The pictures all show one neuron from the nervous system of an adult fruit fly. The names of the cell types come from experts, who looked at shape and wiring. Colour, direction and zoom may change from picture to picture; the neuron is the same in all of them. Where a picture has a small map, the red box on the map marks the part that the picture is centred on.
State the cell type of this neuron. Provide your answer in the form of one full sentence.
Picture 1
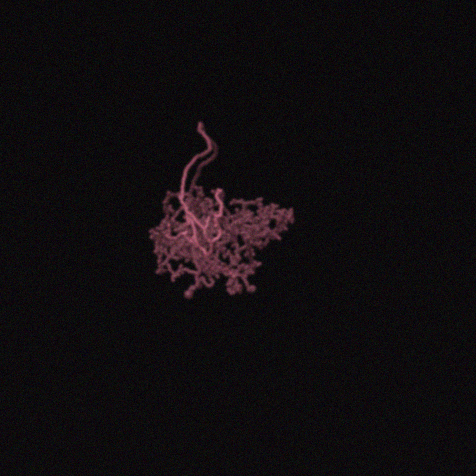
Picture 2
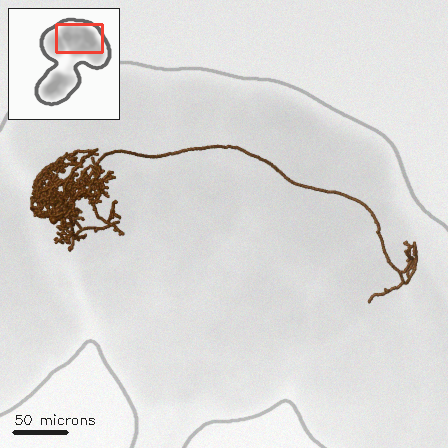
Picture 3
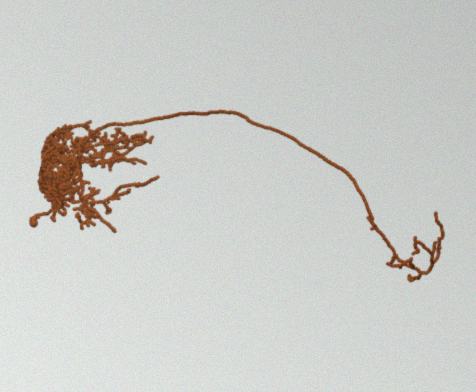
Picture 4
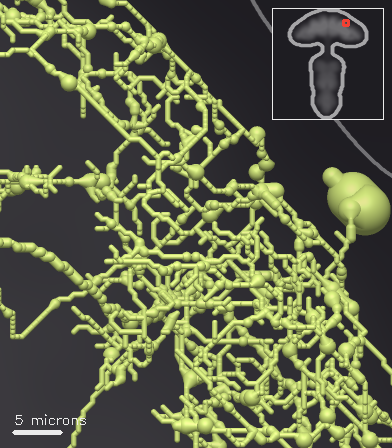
What this neuron is, by cell type, is CB3427.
